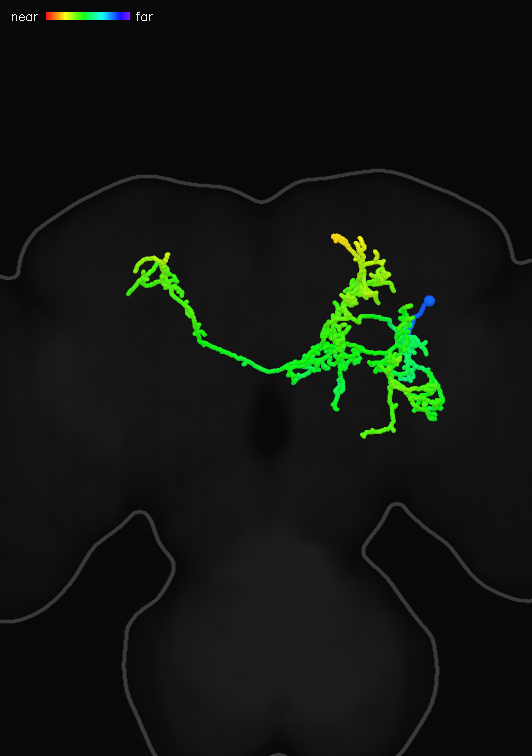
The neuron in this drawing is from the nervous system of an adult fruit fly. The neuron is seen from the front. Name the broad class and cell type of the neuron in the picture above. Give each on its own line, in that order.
central-brain intrinsic neuron
SIP108m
